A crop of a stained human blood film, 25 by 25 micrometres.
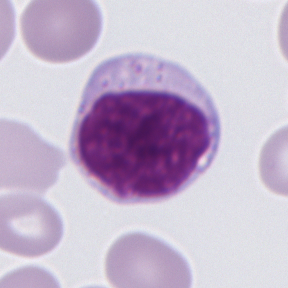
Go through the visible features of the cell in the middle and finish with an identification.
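Outline roughly round, smooth. Nucleus toward the lower part of the cell; widest cytoplasm above it. Nucleoli: none seen. A few small purple granules in the cytoplasm above the nucleus. Cell is a large granular lymphocyte.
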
